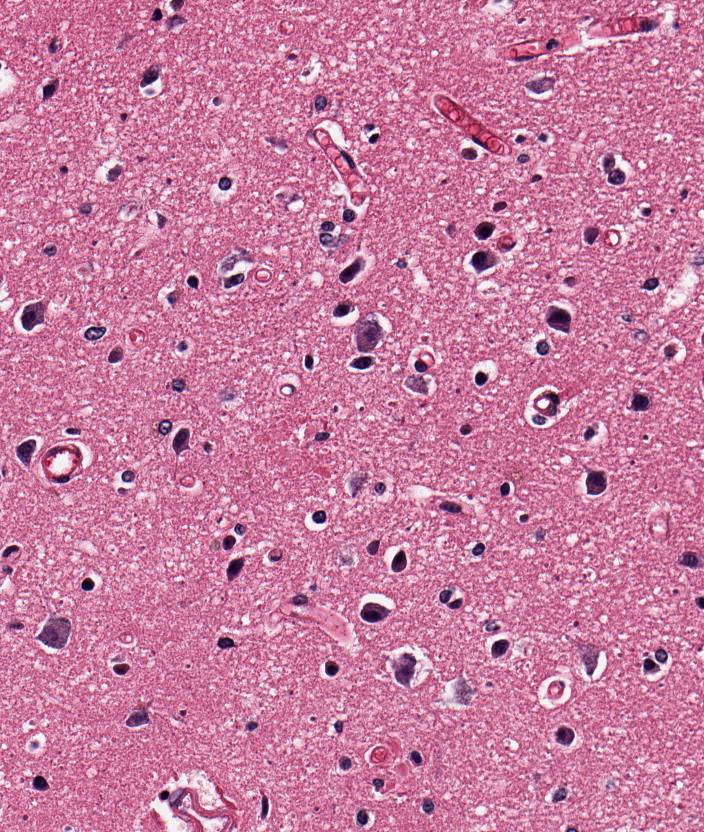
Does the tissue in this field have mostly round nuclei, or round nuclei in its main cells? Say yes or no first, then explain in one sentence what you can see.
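Yes. Most cells are small with round, densely dark-staining nuclei and little visible cytoplasm.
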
